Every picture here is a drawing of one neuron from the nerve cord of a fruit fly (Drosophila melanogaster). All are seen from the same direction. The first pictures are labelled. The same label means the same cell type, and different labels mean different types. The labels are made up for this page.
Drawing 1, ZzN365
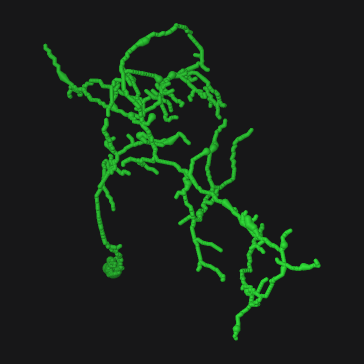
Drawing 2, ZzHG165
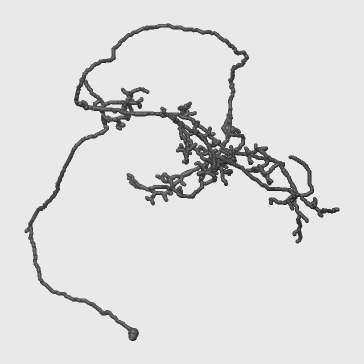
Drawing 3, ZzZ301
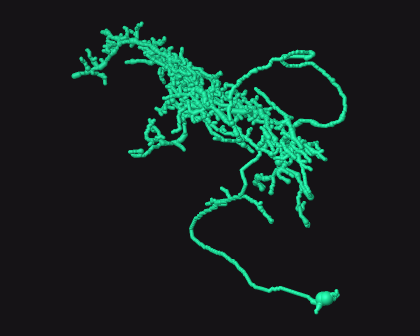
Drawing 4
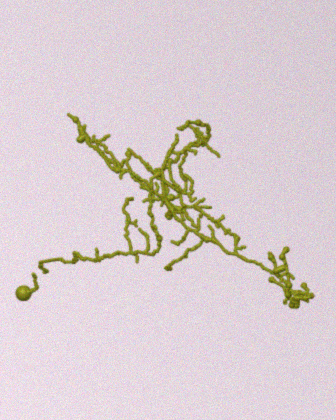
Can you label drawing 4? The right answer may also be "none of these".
ZzN365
